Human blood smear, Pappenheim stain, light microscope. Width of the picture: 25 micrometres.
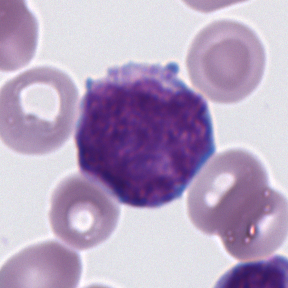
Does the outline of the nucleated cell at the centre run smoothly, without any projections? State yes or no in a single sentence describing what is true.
No, the outline of this cell is ragged or frayed, or it has projections, blebs or tags.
